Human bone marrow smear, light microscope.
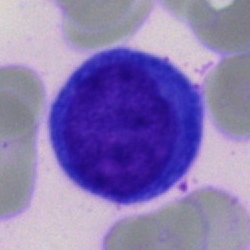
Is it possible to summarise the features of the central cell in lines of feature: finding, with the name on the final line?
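Cytoplasmic rim: only thin, around the nucleus
Staining: deep blue cytoplasm
Granules: none visible
Vacuoles: none seen
Answer: proerythroblast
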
